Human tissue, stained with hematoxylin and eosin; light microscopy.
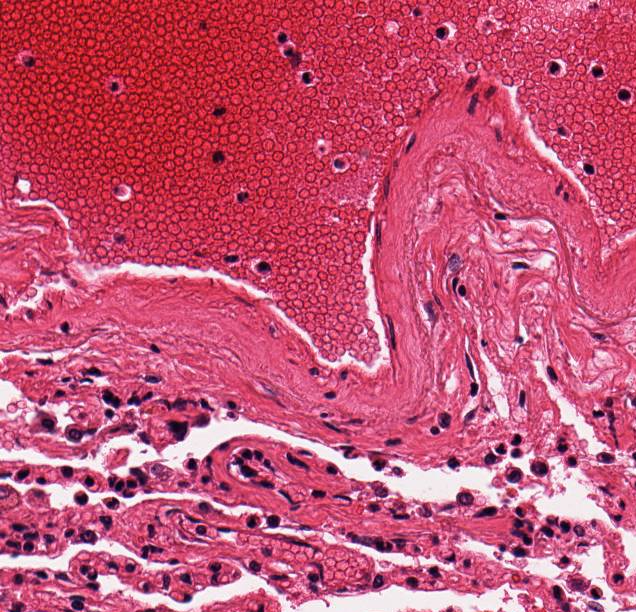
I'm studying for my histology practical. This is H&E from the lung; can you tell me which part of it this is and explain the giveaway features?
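That's blood in a vessel or clot. Densely packed red blood cells fill the upper half, with a few dark round white-cell nuclei scattered among them.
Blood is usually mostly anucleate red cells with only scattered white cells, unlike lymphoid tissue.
Beneath, a wavy pink fibrous band crosses mid-field, rising on the right into a tall fold that projects into the blood.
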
